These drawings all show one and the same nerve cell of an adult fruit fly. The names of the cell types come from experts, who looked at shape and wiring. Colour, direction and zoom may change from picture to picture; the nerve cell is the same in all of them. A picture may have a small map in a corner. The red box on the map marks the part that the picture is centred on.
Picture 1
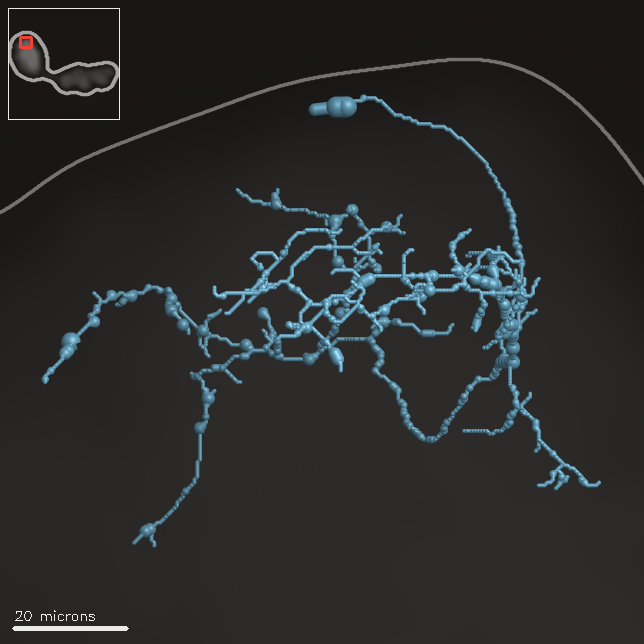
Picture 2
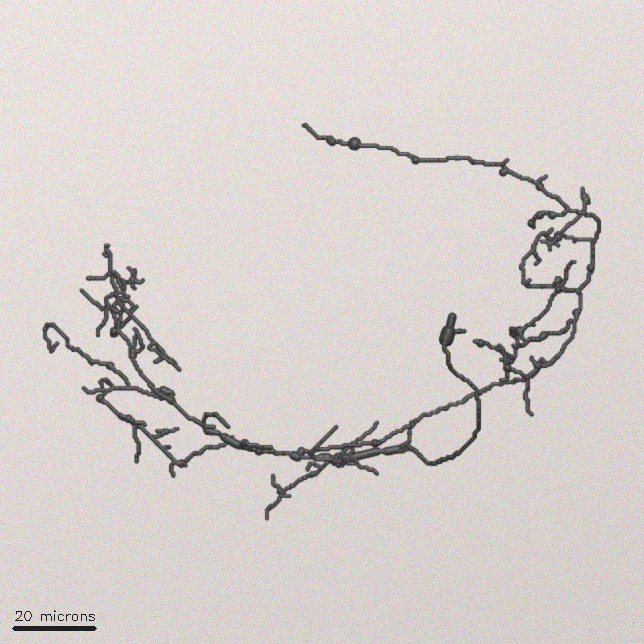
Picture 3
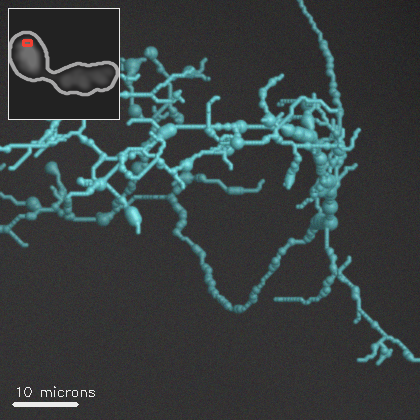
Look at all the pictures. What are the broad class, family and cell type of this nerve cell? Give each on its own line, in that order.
central-brain intrinsic neuron
hemilineage SMPpd1
CB1529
